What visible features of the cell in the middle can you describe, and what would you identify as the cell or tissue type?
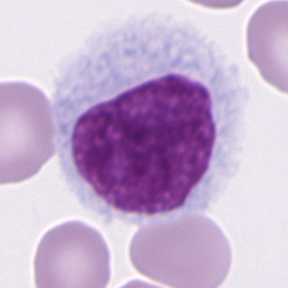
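Ragged and fuzzy, the outer border of the cell is not smooth. Its nucleus is one rounded mass without any lobes. The cytoplasm has a lacy, finely mottled texture and shows no coloured granules. This is a hairy cell.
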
